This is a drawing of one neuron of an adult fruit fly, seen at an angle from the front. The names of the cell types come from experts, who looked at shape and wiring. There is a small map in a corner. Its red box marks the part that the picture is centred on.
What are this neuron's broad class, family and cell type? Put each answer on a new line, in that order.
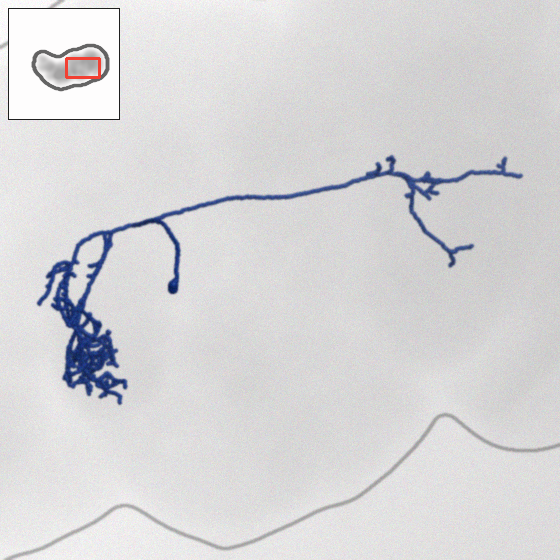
central-brain intrinsic neuron
hemilineage VLPa2
PVLP033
